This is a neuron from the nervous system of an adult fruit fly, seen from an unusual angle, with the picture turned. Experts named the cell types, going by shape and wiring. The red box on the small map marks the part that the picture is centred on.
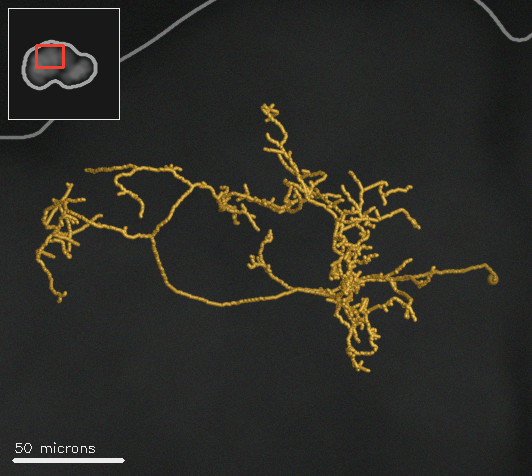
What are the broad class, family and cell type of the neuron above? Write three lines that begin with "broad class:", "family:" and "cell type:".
broad class: central-brain intrinsic neuron
family: hemilineage VLPl&p1_posterior
cell type: aIPg5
